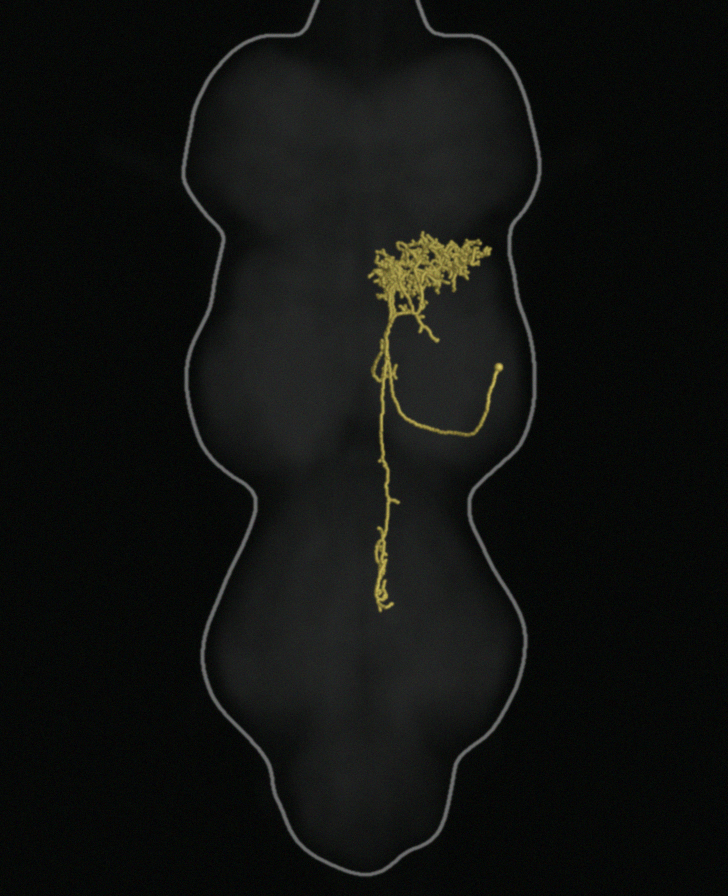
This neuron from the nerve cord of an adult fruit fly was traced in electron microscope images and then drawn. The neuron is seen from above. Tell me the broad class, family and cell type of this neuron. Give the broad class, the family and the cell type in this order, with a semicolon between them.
nerve-cord intrinsic neuron; hemilineage 11A; IN11A022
